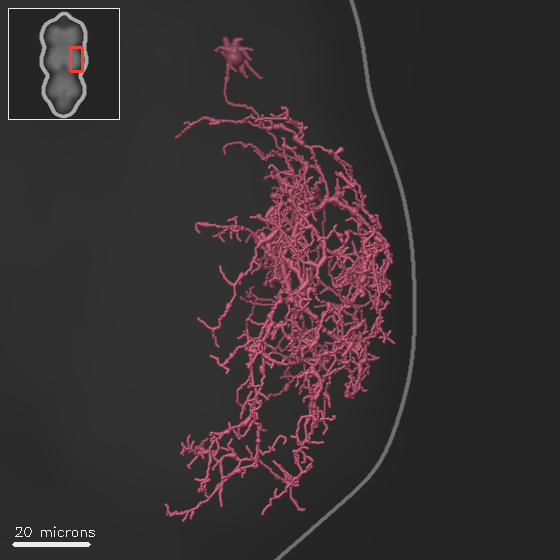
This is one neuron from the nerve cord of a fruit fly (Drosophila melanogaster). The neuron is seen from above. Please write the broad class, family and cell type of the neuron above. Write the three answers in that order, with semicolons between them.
nerve-cord intrinsic neuron; hemilineage 16B; IN16B036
